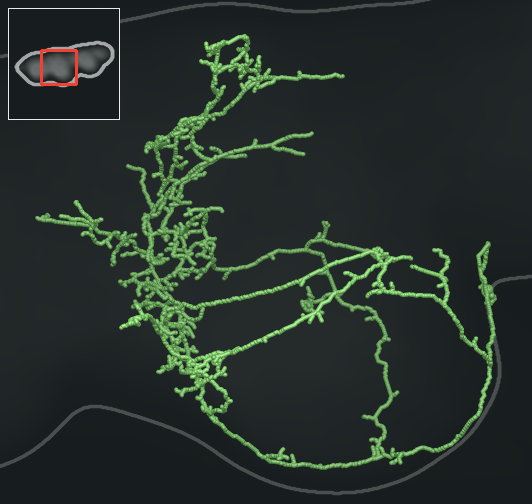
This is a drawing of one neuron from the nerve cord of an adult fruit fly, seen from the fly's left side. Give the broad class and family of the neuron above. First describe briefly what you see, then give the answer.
In this view it is about as wide as it is tall. This is a nerve-cord intrinsic neuron. The family is hemilineage 19A.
